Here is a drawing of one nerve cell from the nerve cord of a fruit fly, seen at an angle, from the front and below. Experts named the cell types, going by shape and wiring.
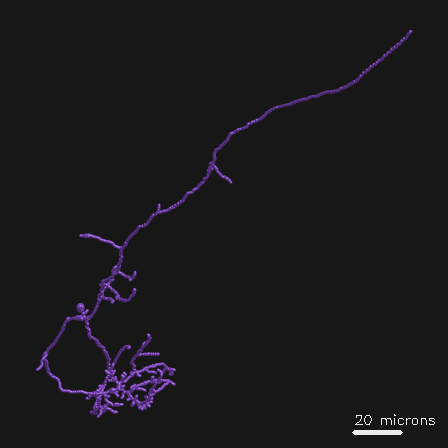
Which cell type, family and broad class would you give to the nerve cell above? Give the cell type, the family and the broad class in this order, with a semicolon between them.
AN19B101; hemilineage 19B; ascending neuron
